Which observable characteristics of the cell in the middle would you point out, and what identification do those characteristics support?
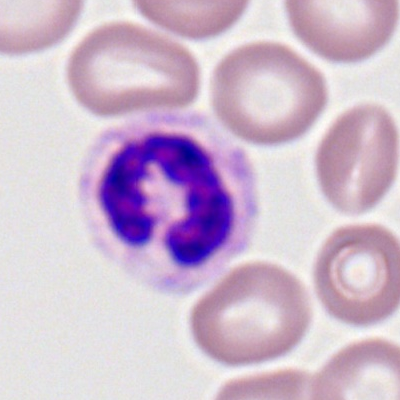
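Look first at the cytoplasm: a moderate amount of it, pale pink, surrounds the nucleus. It contains fine pinkish-lilac granules, and no vacuoles are seen. Within the nucleus, no nucleoli are visible. The cell is a segmented neutrophil.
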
